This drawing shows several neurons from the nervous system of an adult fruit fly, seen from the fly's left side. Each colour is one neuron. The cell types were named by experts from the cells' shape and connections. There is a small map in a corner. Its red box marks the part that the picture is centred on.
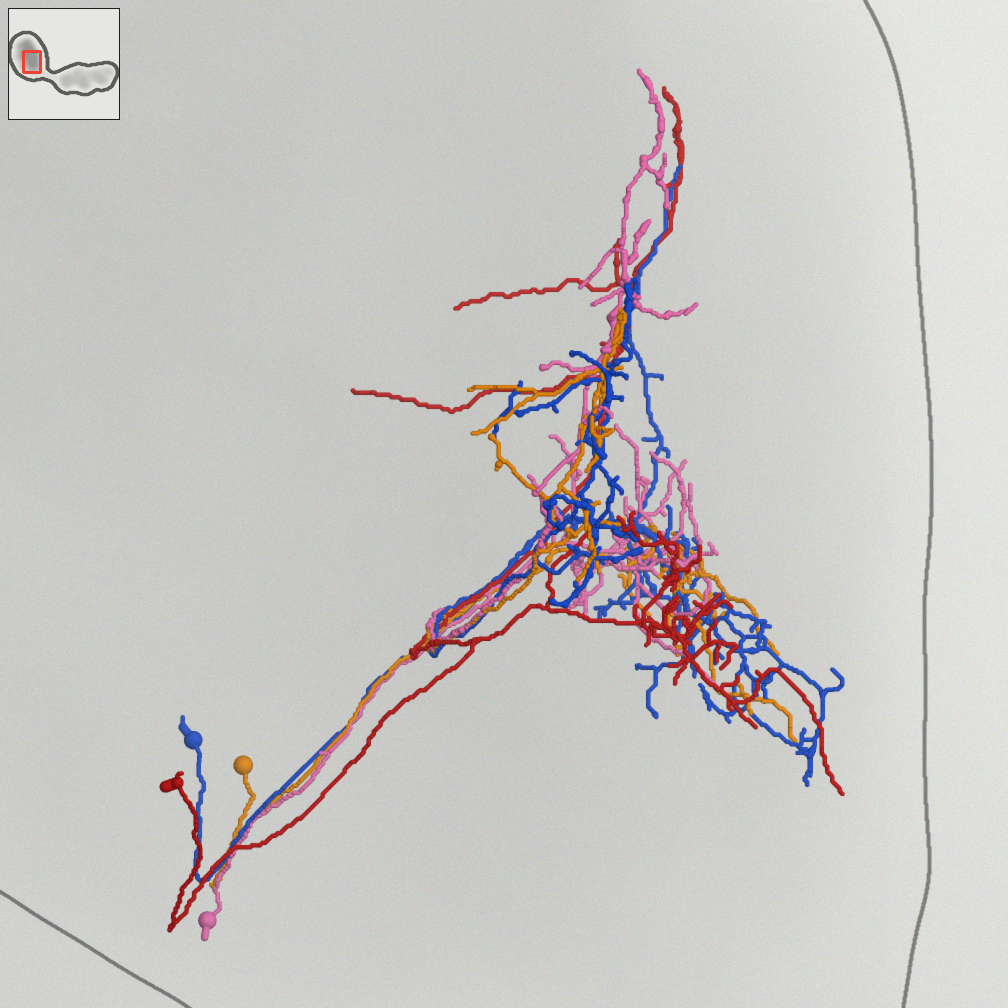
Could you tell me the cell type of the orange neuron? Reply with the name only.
GNG624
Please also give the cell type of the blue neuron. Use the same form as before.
GNG442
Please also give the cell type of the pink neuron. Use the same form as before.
GNG616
